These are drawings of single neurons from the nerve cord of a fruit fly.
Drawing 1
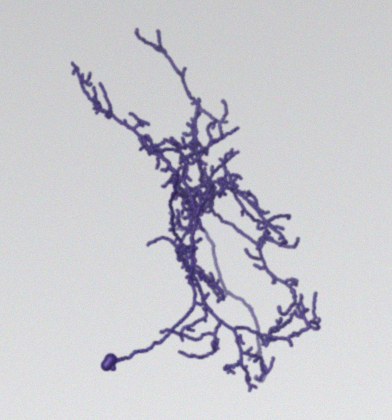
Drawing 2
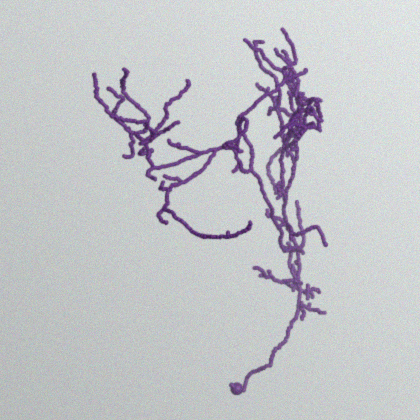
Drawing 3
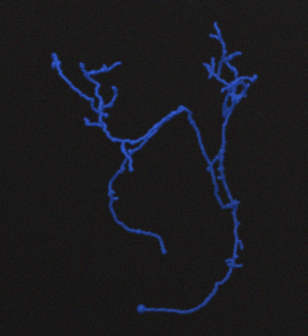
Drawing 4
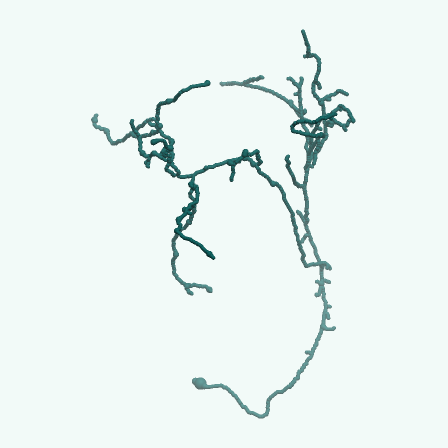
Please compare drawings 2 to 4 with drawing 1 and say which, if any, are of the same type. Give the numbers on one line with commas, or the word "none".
none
